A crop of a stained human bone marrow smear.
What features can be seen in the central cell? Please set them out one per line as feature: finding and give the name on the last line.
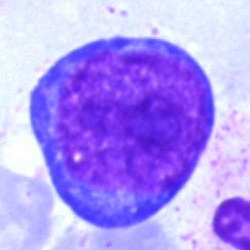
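Chromatin: finely stippled, not coarsely clumped
Cytoplasm: narrow rim around the nucleus
Cytoplasm colour: deep blue
Rim width: broader along the lower edge than along the top
Name: proerythroblast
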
